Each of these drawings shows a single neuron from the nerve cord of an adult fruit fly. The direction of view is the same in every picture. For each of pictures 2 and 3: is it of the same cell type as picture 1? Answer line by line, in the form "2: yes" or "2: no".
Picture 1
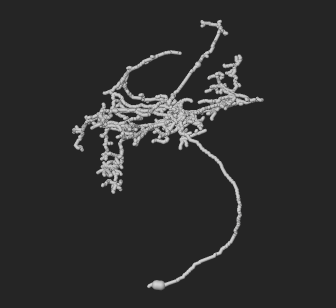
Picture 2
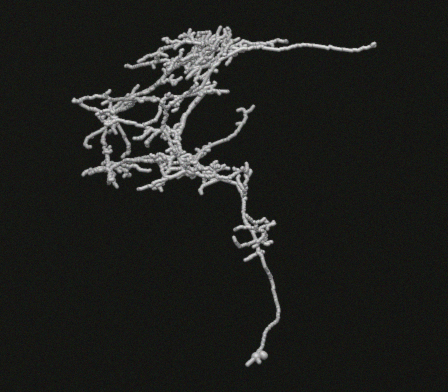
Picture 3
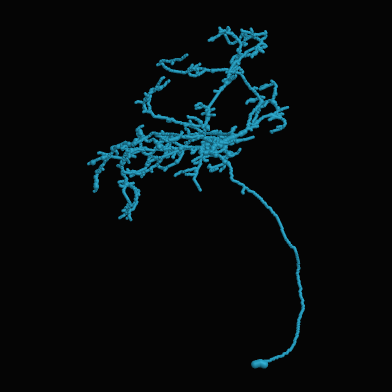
2: yes
3: yes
